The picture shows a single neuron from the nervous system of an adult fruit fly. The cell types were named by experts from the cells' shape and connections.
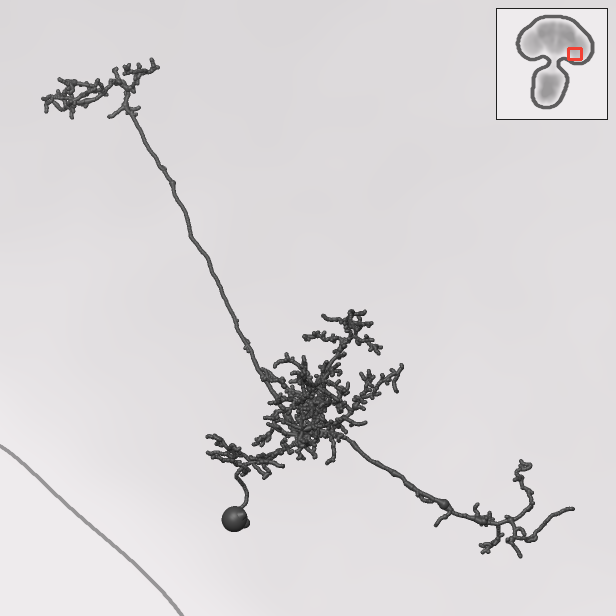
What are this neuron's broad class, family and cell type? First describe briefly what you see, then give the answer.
The cell body is at the bottom of the picture. The picture shows dozens of branch ends. It is an optic-lobe intrinsic neuron. The family is Y. It is of cell type Y12.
